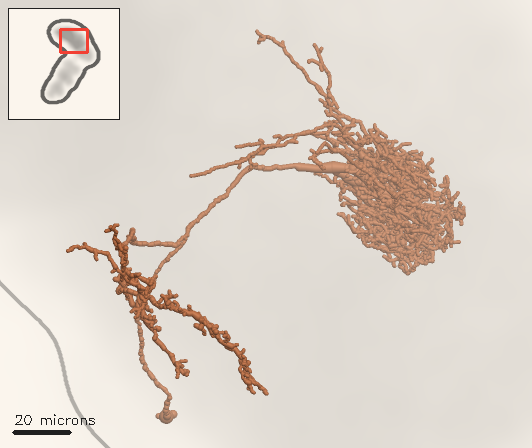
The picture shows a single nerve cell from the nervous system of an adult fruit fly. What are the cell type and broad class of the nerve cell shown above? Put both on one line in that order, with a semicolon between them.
AOTU063_b; central-brain intrinsic neuron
